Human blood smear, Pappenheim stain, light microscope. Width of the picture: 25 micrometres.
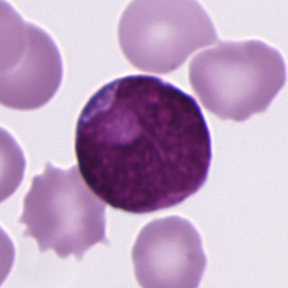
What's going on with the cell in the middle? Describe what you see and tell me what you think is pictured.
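Smooth and round in outline, the cell measures about 12 micrometres across. The nucleus is round in outline, also about 12 micrometres across, and fills about 90% of the cell's area. Cytoplasm is at most a very thin rim around the nucleus. No distinct cytoplasmic granules are seen, and no vacuoles are seen in the cell. This cell is a myeloblast.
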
